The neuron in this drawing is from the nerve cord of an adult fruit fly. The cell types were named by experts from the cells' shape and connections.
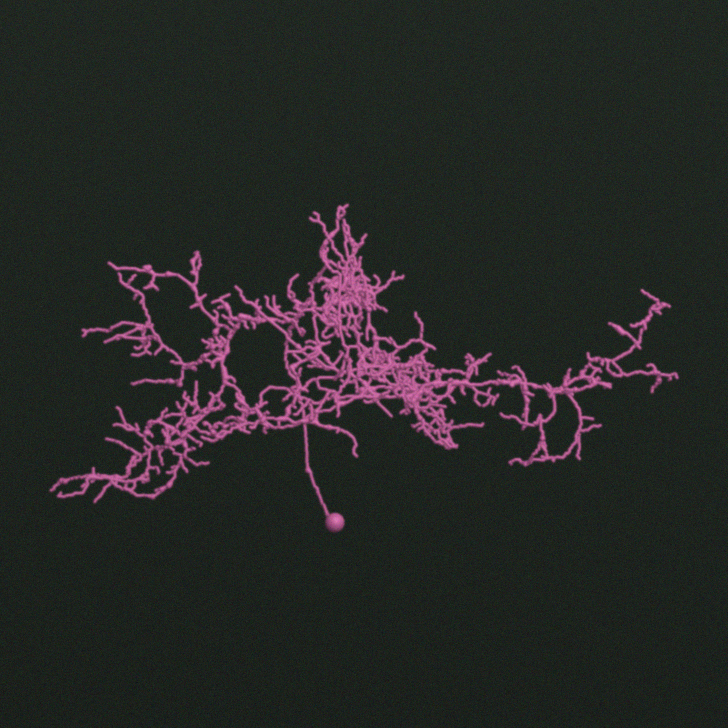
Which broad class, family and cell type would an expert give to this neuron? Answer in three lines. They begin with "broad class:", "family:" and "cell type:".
broad class: nerve-cord intrinsic neuron
family: hemilineage 00A
cell type: IN00A031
